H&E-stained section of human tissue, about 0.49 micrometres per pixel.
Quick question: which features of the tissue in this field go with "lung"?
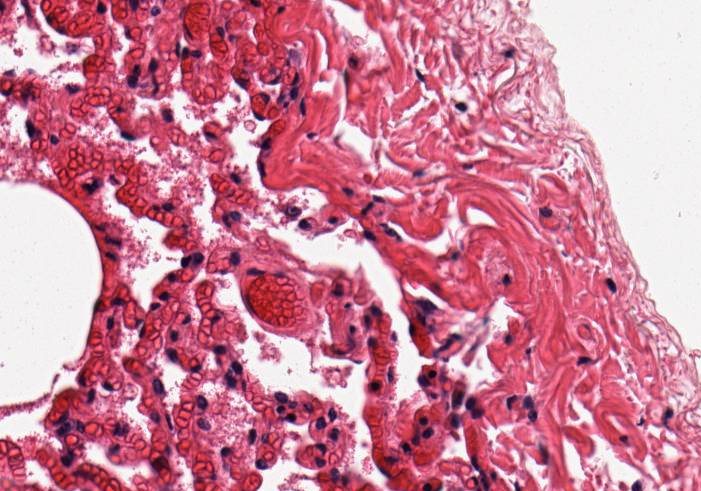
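Taking this as lung, let me sort the field into what fits and what doesn't.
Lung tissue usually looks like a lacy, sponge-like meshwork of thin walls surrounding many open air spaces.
The left and lower part goes with that: a network of thin branching walls enclosing open spaces. The right part doesn't match it, since it is dense fibrous tissue made of wavy pink collagen bundles. Dark nuclei are sparse in that fibrous zone and more numerous in the walled network on the left. Beyond the fibrous edge, the upper right corner is blank background with no tissue.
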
